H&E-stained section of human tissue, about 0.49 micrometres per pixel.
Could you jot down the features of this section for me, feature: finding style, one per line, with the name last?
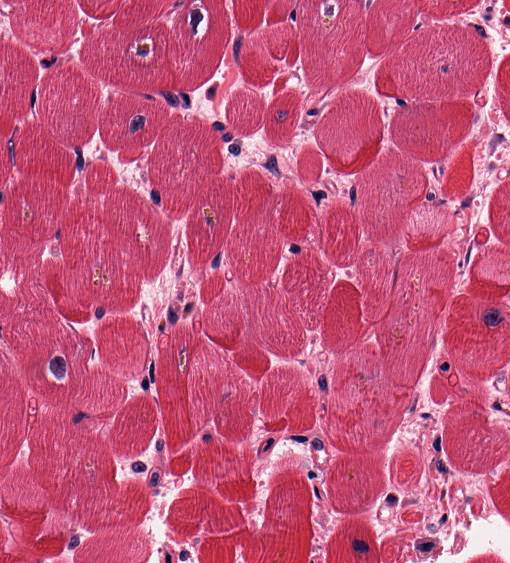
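Fibres: mostly cross-cut, rounded to polygonal, pink
Nuclei: central where visible, e.g. upper middle, left middle
Granules: small golden-brown clusters, central region of several fibres
Fat cells: none seen
Name: left ventricle of the heart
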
